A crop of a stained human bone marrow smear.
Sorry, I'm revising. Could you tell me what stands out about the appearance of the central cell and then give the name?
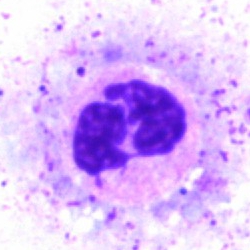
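Look first at the chromatin: it is dark purple and coarsely clumped. Within the nucleus you won't find any nucleoli. The cytoplasm is pale pink. Now follow the outer edge of the cell, and notice how indistinct it is, fading into the background. This is a segmented neutrophil.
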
